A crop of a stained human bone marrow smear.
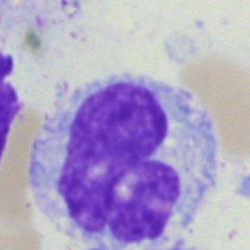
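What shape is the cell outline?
Roughly round, with a slightly fuzzy edge.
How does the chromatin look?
Dark purple, with a mottled texture rather than an evenly smooth one.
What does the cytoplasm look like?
Pale greyish-blue, with its rim widest on the right side of the cell.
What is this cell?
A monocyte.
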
